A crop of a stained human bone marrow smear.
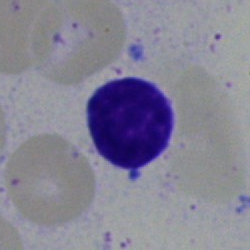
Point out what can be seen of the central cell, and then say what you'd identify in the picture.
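The nucleus occupies nearly the whole of the cell. Its chromatin is dense and deep purple, with faint paler mottling. No nucleoli can be clearly made out, and no granules are present in the cell. This cell is a lymphocyte.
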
